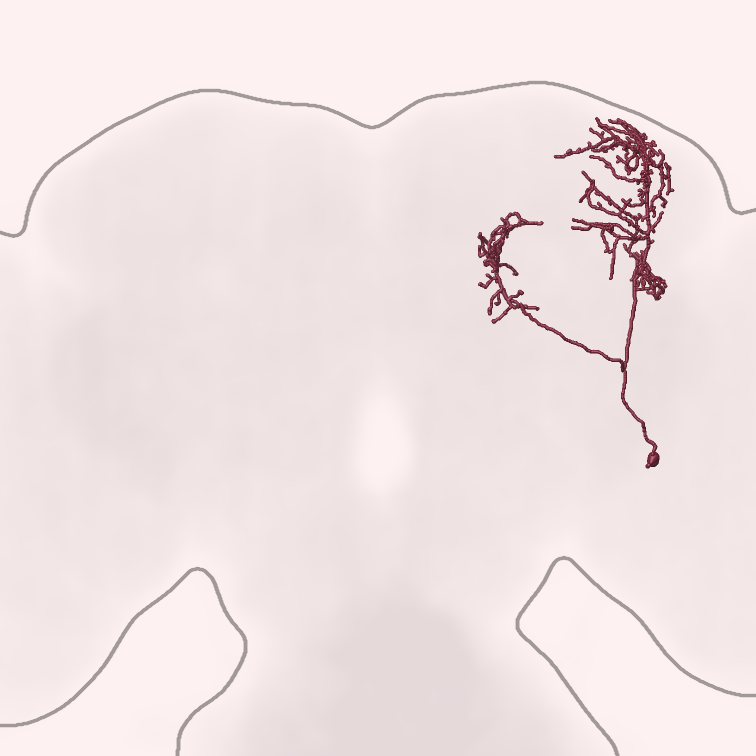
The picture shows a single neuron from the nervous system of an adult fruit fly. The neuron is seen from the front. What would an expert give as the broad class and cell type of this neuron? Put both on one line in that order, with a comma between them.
central-brain intrinsic neuron, CL107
